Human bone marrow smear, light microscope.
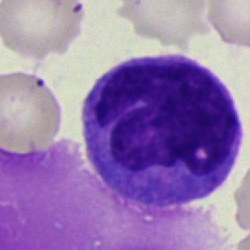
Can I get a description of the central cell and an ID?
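Outline round, smooth. Nucleus occupies most of the cell. Curved cleft across upper nucleus, giving a folded appearance. No distinct cytoplasmic granules. Monocyte.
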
